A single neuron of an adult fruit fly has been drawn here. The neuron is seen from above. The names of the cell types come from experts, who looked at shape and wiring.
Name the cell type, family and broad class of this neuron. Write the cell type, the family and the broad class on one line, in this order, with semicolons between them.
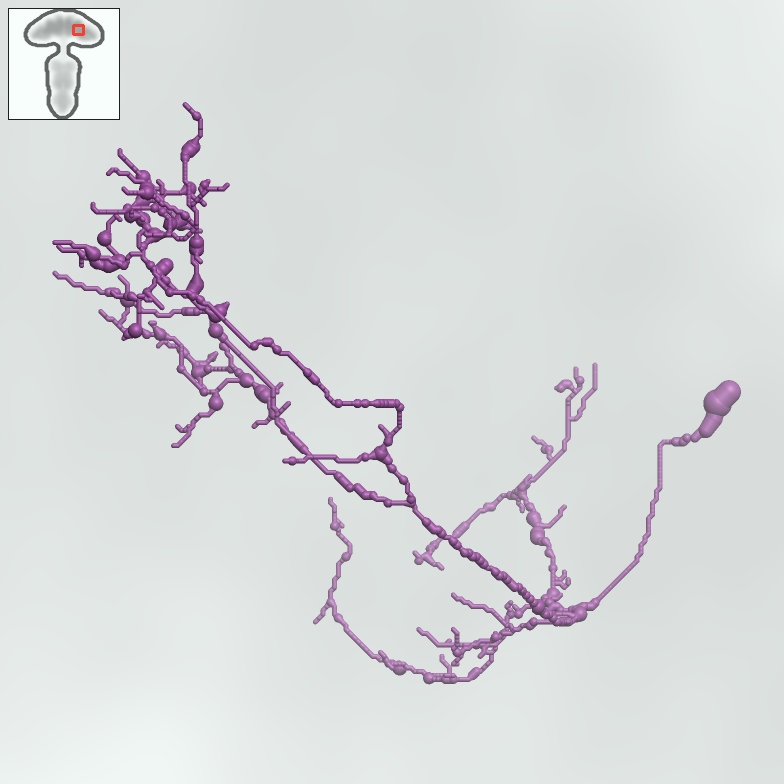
CB1733; hemilineage SLPpl3; central-brain intrinsic neuron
